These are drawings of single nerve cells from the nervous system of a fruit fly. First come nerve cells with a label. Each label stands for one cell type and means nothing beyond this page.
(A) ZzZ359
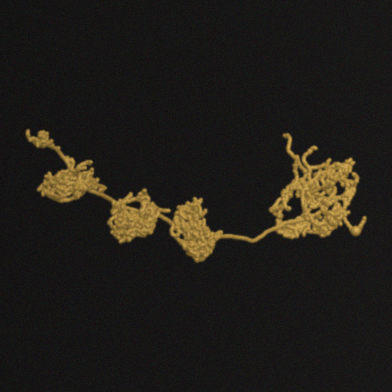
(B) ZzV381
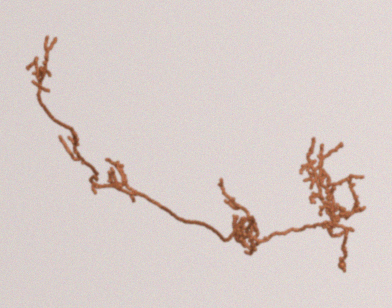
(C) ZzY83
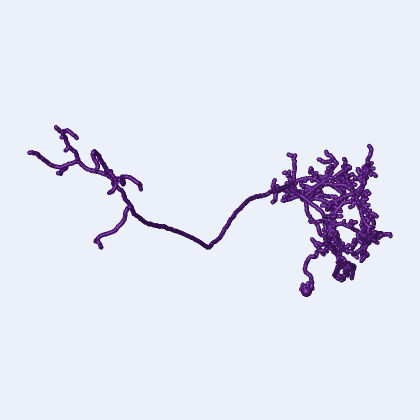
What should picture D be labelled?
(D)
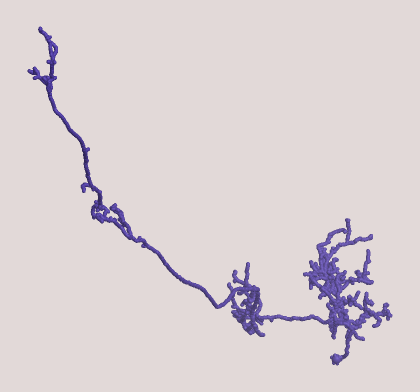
ZzV381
